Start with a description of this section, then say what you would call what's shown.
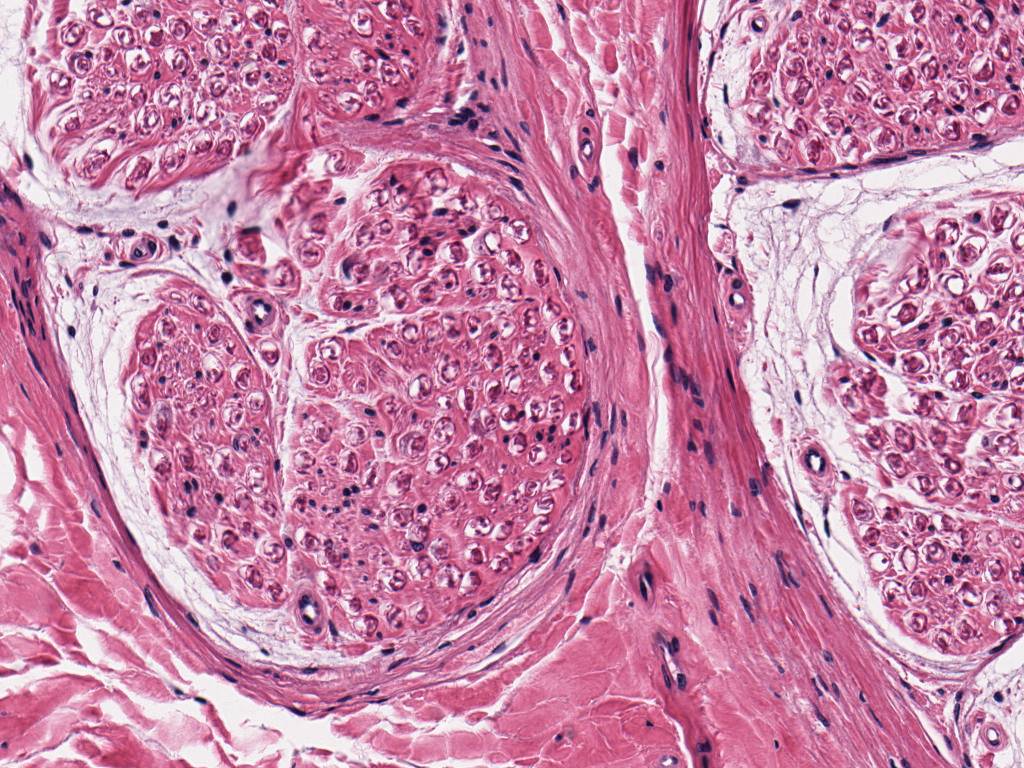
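First, notice the rounded nerve fibre bundles cut across: top left, centre left, top right and right. Most fibres show a small pink central axon inside a clear ring. Between fibres lie small dark nuclei; small round open-lumened vessels edge the bundles. This is tibial nerve.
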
